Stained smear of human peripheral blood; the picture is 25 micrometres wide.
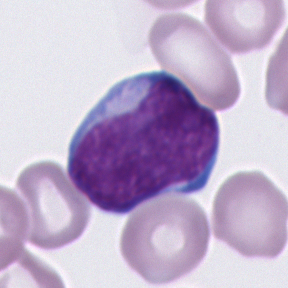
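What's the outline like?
Smooth, with nothing projecting from the surface; the cell is about 14 by 12 micrometres.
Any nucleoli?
None distinct, and the nucleus takes up about 80% of the cell's area.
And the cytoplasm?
A narrow blue rim, widest at the upper left.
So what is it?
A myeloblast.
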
